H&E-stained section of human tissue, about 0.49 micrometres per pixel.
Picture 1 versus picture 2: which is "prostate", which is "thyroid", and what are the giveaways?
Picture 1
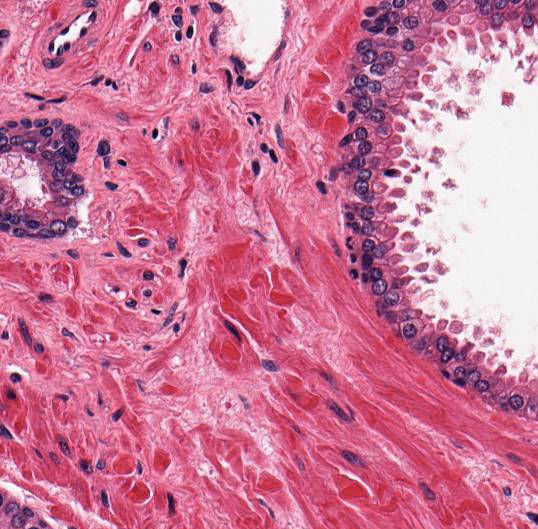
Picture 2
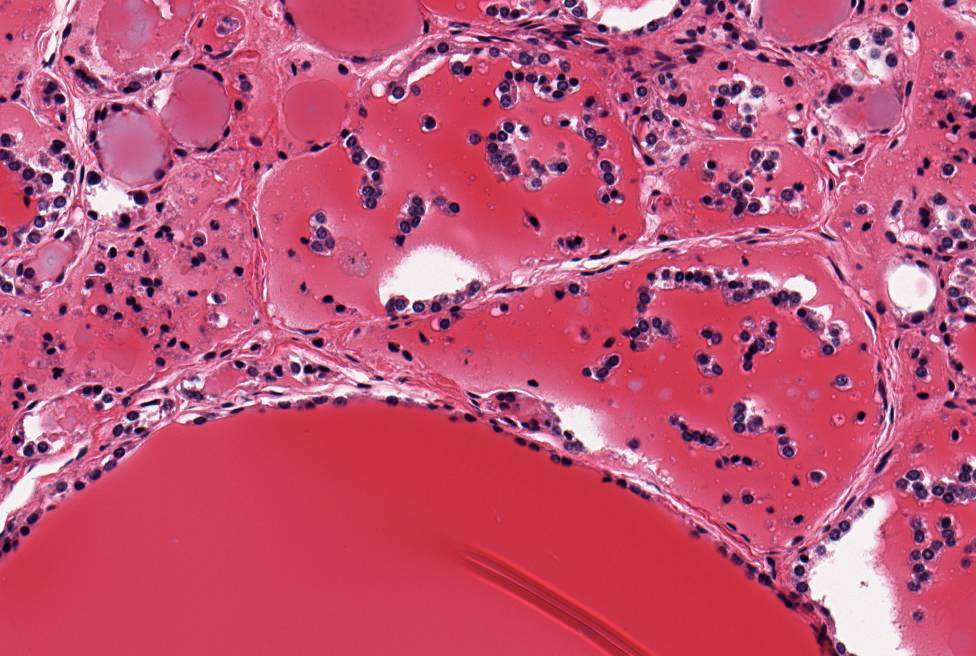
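The prostate is in picture 1, the thyroid in picture 2. Item one, spaces: picture 1 has a large lumen plus a smaller narrow-lumened gland at the left edge; picture 2 is closely packed follicles of very unequal size, each filled with pink colloid. Item two, lining: tall columnar cells, pale pink toward the lumen and bearing small rounded pale blebs, in picture 1; a single flattened layer around the large bottom follicle in picture 2. Item three, nuclei: round and dark purple in the prostate epithelium, unlike the elongated stromal ones; small, round and dark in the thyroid. Item four, contents: in the central follicles of picture 2, cell clusters lie loose in the colloid, away from the wall.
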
